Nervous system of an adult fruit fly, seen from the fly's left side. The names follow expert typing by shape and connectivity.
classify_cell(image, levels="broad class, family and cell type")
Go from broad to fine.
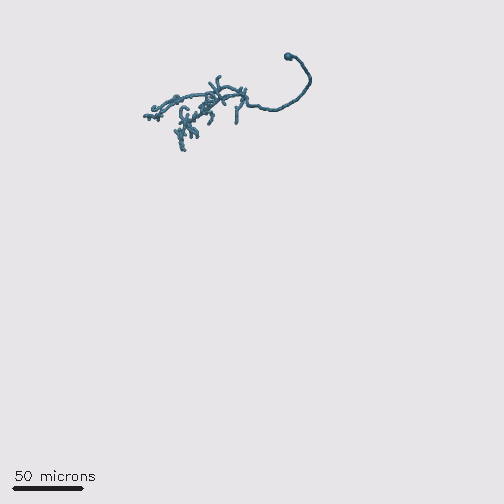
central-brain intrinsic neuron; hemilineage SLPad1_posterior; CB1316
